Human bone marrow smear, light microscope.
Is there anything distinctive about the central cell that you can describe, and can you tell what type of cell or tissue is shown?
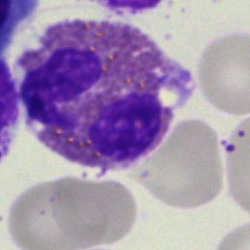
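The cell has a roughly oval outline with a slightly ragged edge. Its nucleus appears as two separate lobes, one at upper left and one at lower right, and the chromatin is dark purple and clumped. Small orange-red granules are scattered sparsely through the cytoplasm. This cell is an eosinophil.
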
